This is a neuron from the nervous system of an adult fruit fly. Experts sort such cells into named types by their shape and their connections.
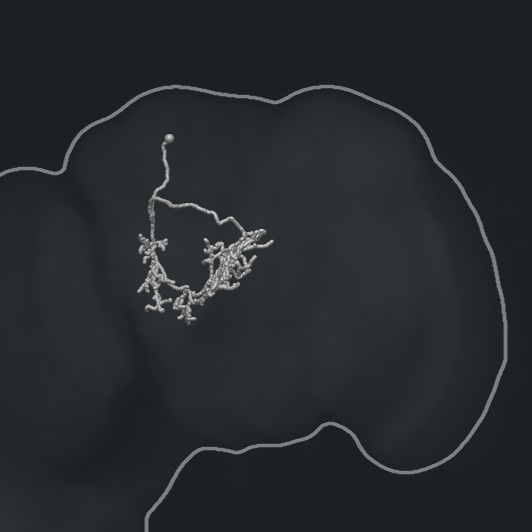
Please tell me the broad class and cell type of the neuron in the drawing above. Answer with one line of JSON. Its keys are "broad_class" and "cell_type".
{"broad_class": "central-brain intrinsic neuron", "cell_type": "LAL145"}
